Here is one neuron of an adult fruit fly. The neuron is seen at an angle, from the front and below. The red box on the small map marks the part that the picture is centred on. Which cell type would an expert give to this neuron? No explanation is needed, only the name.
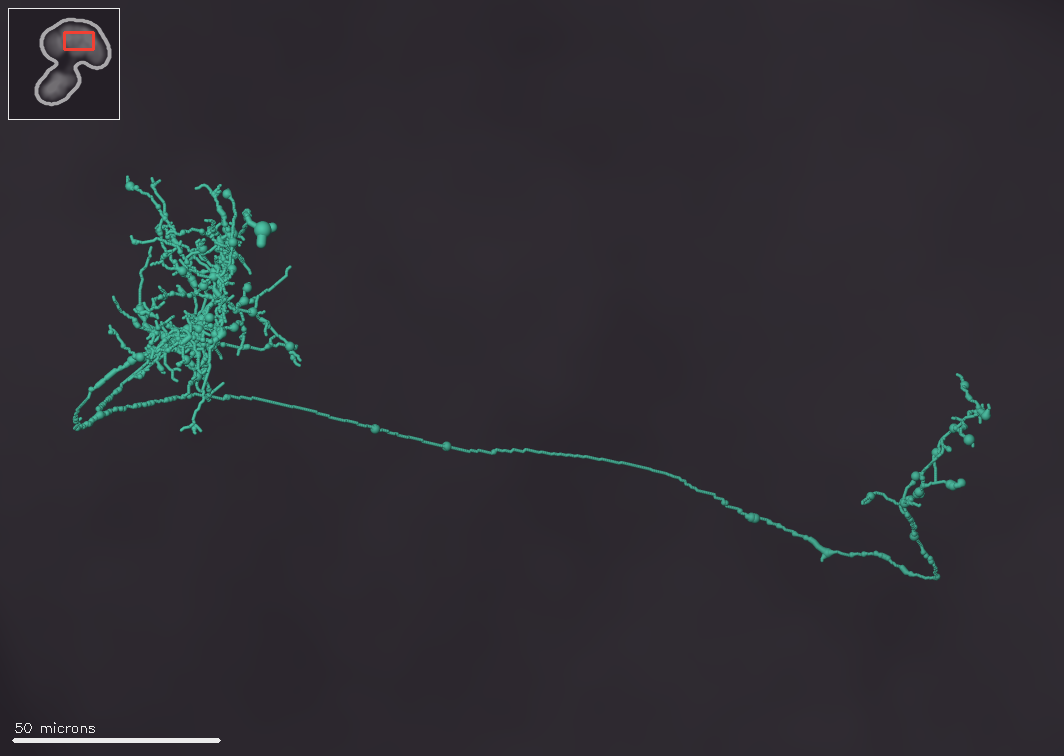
PVLP034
